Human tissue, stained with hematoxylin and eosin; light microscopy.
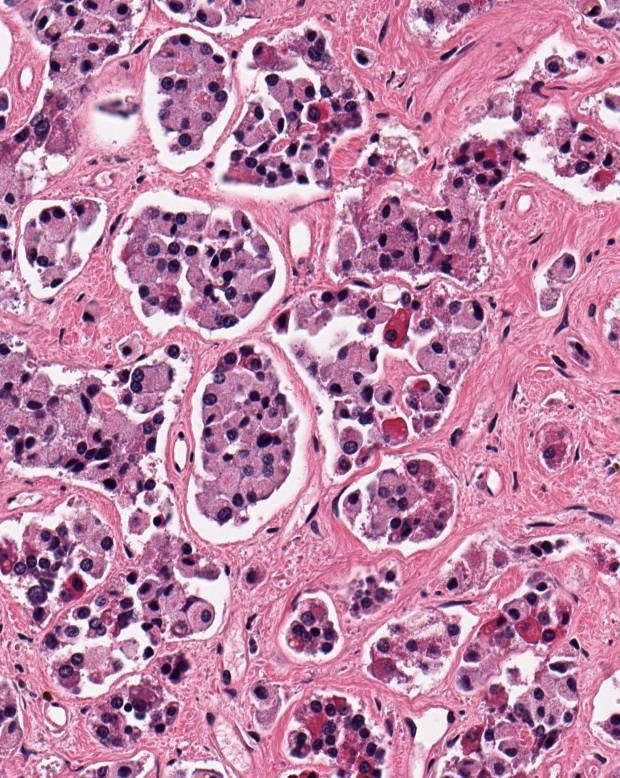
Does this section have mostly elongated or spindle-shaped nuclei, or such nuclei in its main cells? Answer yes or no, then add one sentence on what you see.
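No. The nuclei of the nested cells are round and dark, and each cell mostly has a single nucleus.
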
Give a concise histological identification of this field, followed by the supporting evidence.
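The field mainly shows the pars distalis of the pituitary. Throughout, the cells lie in rounded, solid nests without central gland lumens, separated by bands of pink fibrous stroma.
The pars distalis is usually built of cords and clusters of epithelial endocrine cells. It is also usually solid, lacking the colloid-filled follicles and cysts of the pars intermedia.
The nested cells are polygonal, with abundant, finely granular purple-pink cytoplasm. A narrow white cleft rims many nests, separating them from the surrounding stroma.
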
